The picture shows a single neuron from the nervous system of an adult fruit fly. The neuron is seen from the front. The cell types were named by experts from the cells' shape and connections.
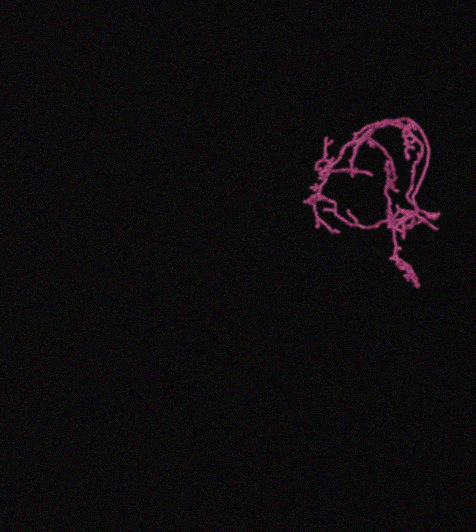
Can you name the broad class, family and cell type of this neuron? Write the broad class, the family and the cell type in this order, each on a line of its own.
central-brain intrinsic neuron
hemilineage SLPav2
SLP076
